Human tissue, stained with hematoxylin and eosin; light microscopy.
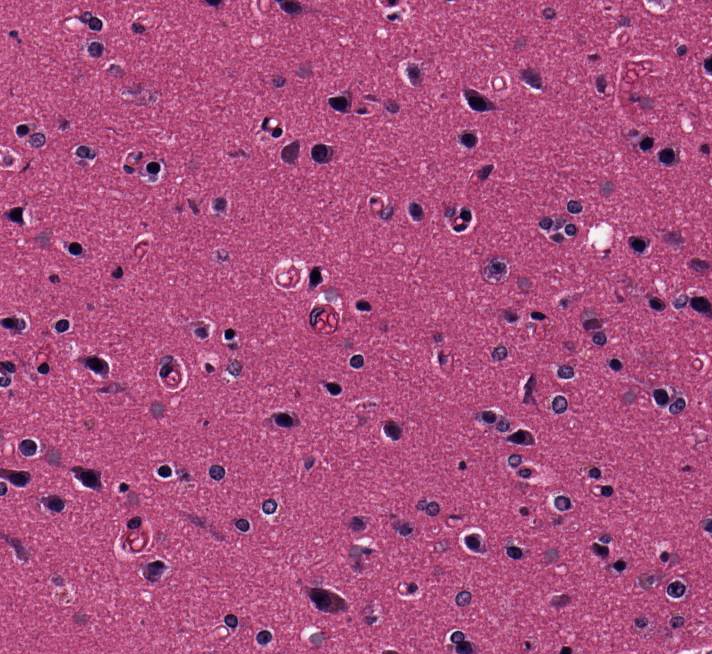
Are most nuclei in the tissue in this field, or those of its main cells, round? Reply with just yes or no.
Yes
